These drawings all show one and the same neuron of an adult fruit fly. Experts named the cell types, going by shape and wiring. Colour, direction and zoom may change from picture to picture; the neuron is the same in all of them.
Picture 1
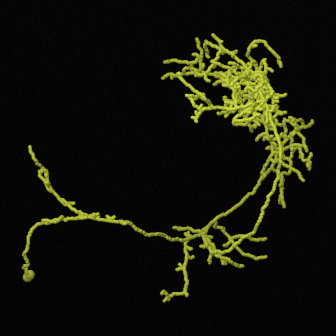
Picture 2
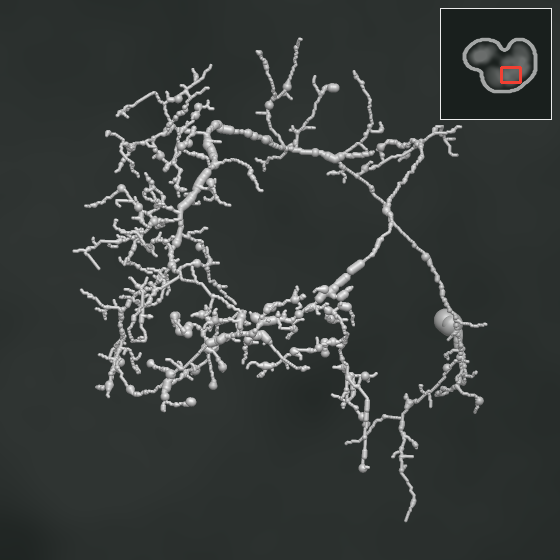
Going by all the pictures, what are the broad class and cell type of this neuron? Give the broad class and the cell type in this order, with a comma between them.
central-brain intrinsic neuron, PLP013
